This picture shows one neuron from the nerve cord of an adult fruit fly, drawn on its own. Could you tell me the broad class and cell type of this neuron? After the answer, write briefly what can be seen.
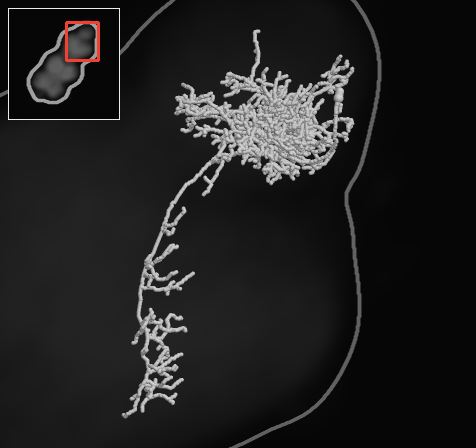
This is a nerve-cord intrinsic neuron. It is of cell type INXXX215. The picture shows dozens of branch ends. In this view it is taller than it is wide.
